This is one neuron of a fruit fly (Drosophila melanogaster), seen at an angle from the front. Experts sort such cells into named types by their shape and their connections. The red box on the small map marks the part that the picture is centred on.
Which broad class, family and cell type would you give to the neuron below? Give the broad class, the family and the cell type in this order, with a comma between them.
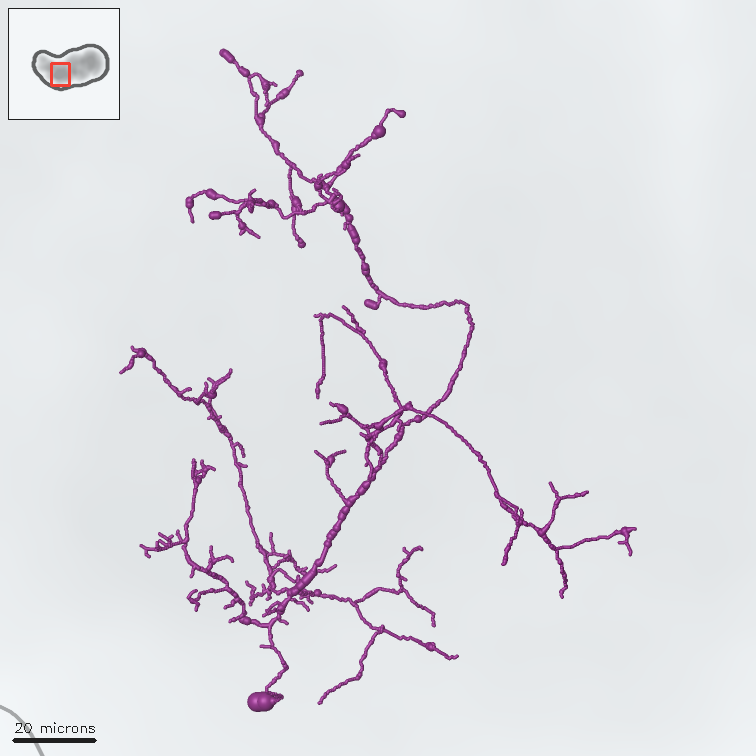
nerve-cord intrinsic neuron, hemilineage 06B, IN06B080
